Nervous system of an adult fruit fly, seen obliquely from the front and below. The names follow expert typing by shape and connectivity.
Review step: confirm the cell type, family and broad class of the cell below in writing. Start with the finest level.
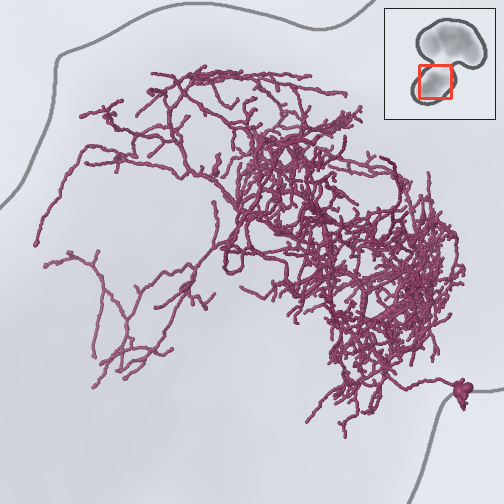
IN08B006; hemilineage 08B; nerve-cord intrinsic neuron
